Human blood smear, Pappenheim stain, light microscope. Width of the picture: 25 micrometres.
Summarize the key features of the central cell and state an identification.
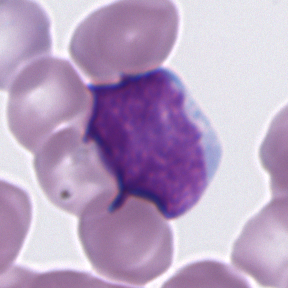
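Most of this cell is nucleus, with just a narrow rim of cytoplasm left over, and that rim is widest on the right. The cytoplasm is pale blue, and you won't find any granules in it. It's a myeloblast.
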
